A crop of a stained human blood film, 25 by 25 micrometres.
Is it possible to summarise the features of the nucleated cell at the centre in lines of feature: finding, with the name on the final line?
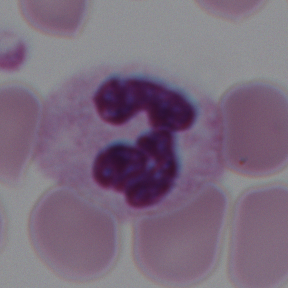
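Outline: roughly round
Cytoplasm: a wide pale pinkish-lilac rim around the nucleus
Granules: many, fine and faint lilac
Chromatin: dense, dark purple and clumped
Identity: segmented neutrophil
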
